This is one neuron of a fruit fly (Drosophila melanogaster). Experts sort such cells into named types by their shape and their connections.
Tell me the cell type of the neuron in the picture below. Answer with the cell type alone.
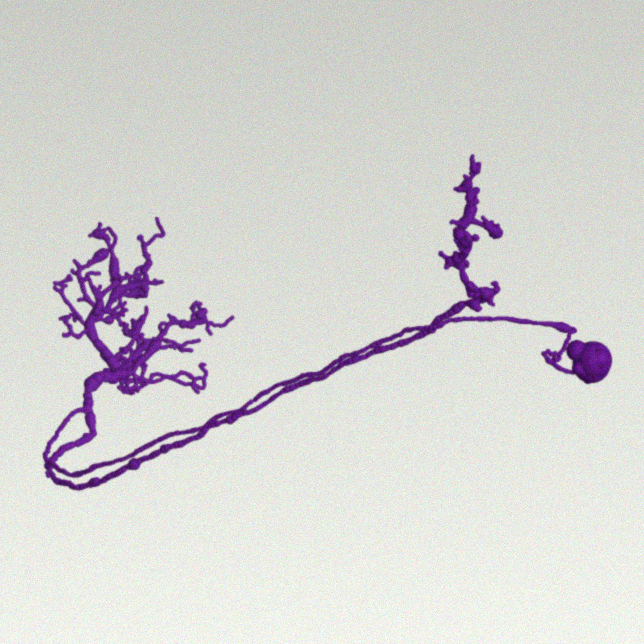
T4b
